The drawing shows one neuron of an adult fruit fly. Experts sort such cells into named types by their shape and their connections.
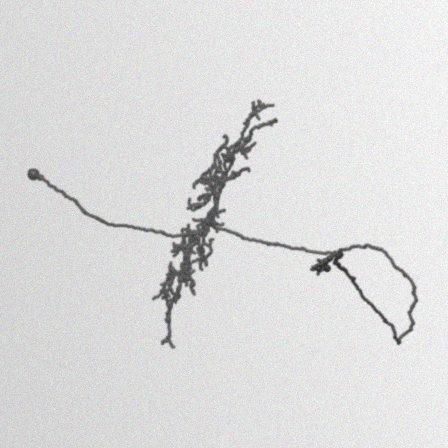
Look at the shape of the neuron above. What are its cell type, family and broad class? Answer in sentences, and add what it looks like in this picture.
The cell type is MeTu1. Its family is MeTu. Its broad class is visual projection neuron. Its cell body lies on the left of the picture. The picture shows dozens of branch ends.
